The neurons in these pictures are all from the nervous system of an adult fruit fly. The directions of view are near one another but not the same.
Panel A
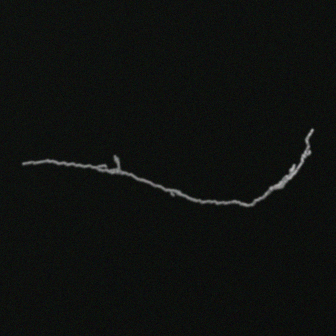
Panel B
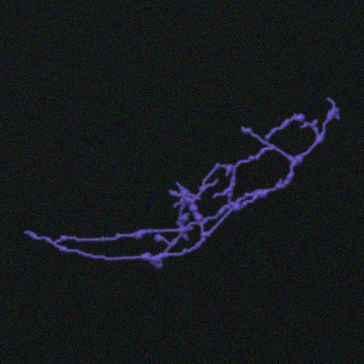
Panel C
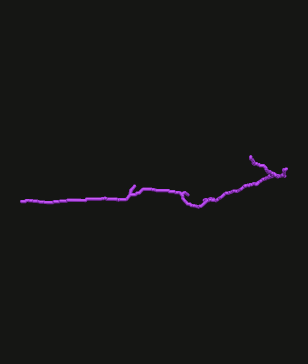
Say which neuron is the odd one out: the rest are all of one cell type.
B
